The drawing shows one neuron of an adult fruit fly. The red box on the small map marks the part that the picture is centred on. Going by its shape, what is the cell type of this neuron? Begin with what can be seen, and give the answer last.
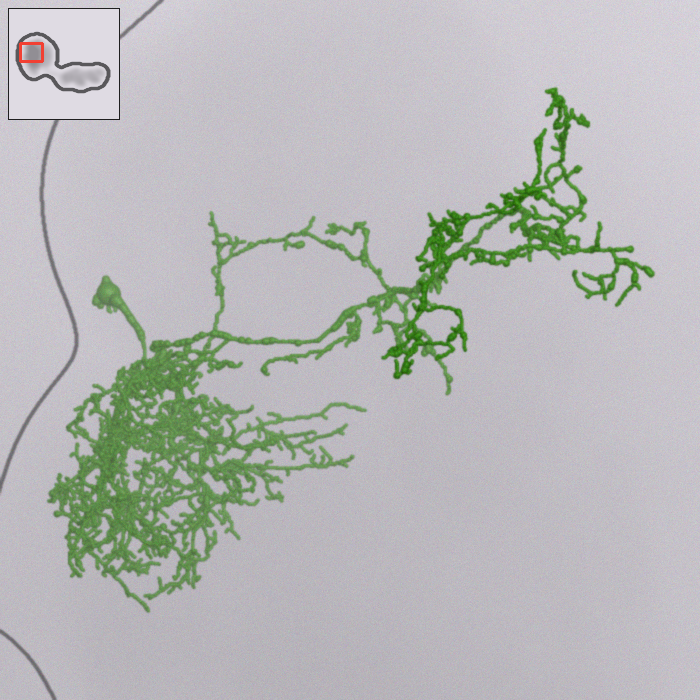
More than a hundred branch ends can be seen. As drawn here it is about as wide as it is tall. Its broad class is central-brain intrinsic neuron. It is of cell type AVLP434_b.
